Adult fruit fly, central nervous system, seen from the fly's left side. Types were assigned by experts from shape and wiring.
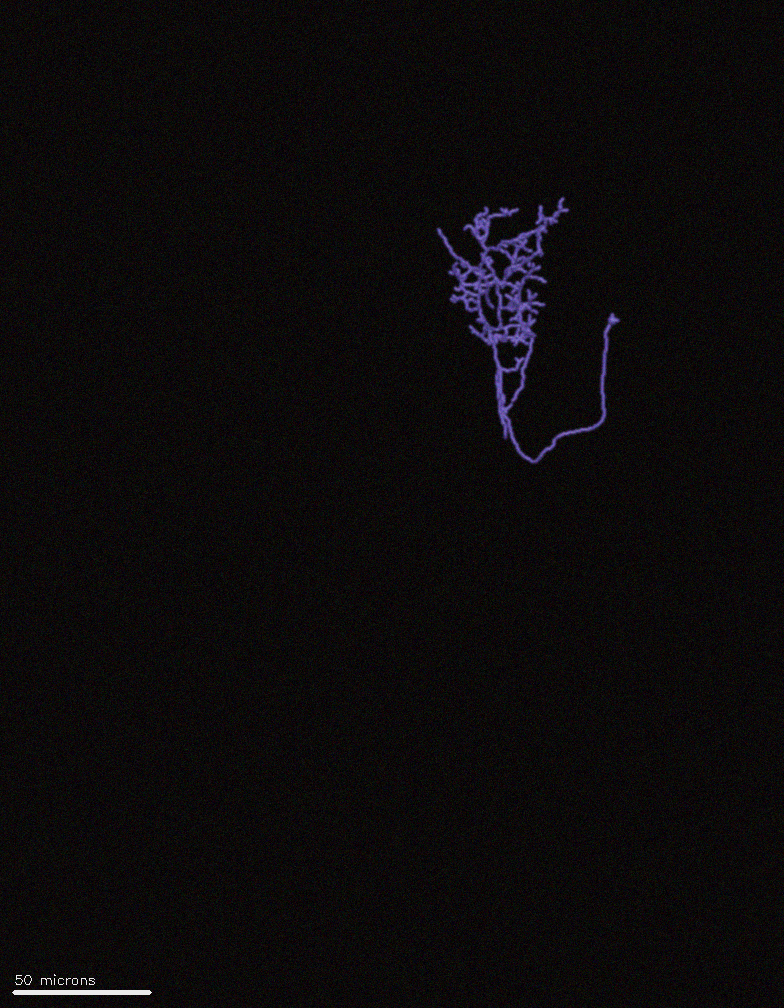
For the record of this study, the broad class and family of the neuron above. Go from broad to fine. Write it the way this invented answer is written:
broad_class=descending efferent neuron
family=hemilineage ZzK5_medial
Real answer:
broad_class=central-brain intrinsic neuron
family=hemilineage VPNp&v1_posterior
